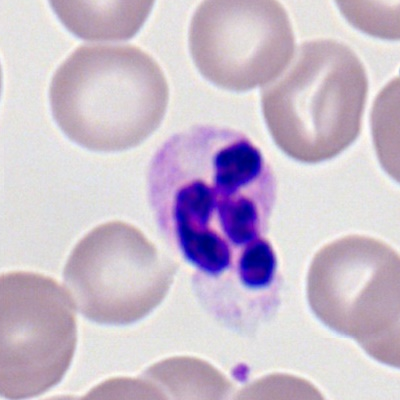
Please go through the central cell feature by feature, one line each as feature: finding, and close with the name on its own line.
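Nucleus: several separate lobes, linked by thin strands
Nucleoli: none to be seen in the lobes
Granules: fine, faint, pinkish-purple, in the cytoplasm
Outline: irregular, with a pale tapering extension at the lower end
Cell: segmented neutrophil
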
